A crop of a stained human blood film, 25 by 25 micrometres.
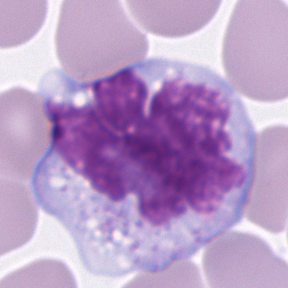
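Monocyte, the nucleated cell at the centre of a stained smear of human peripheral blood. Its outline is irregular and wavy, with several broad bulges. A narrow cleft enters the nucleus from its upper edge. The cytoplasm is pale grey-blue and lacks coarse orange or dark purple granules.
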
